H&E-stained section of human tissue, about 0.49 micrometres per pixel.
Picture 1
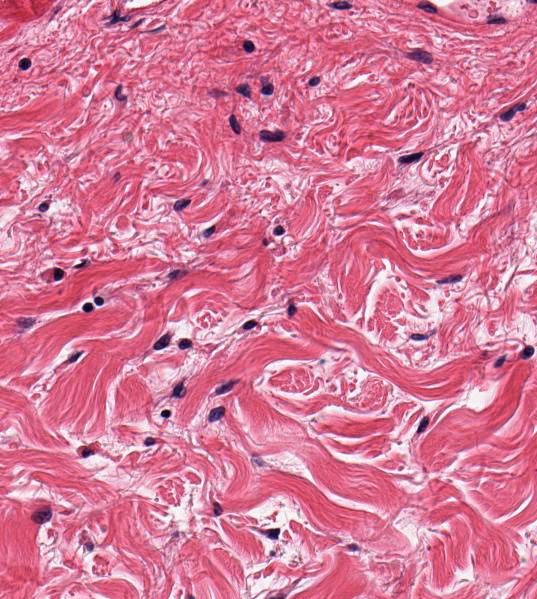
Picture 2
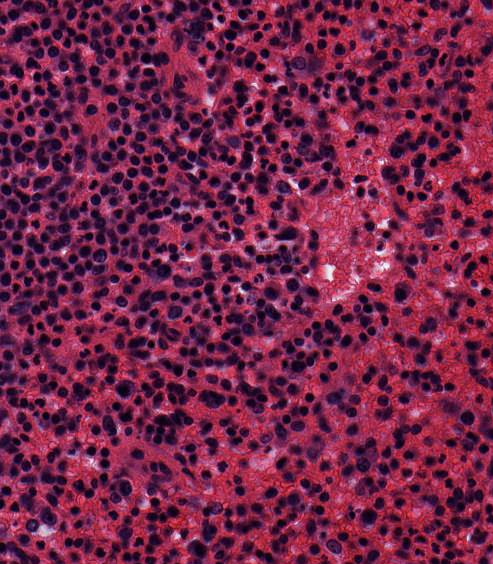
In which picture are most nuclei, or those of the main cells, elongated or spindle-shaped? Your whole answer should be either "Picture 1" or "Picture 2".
Picture 1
